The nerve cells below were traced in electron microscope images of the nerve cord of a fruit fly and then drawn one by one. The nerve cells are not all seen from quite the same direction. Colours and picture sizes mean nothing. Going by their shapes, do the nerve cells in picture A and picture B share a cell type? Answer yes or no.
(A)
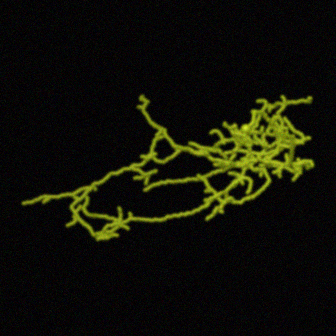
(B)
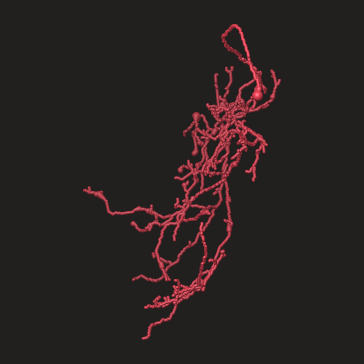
yes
